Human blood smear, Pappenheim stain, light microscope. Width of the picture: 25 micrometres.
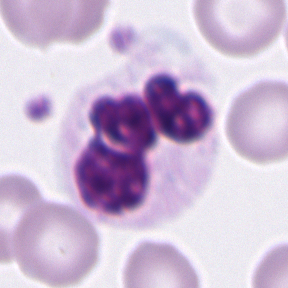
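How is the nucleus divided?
Into at least three separate lobes, with dark purple, coarsely clumped chromatin.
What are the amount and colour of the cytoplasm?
Plentiful and very pale lilac-pink, with fine, faint granules.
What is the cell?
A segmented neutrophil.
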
